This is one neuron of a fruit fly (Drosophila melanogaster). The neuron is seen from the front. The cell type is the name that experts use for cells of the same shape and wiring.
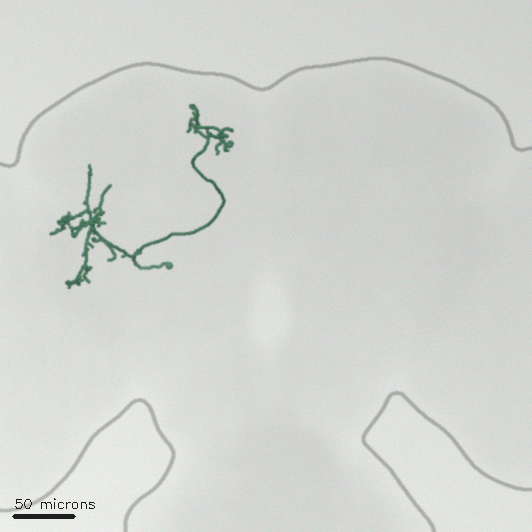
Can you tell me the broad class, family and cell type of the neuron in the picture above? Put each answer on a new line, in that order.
central-brain intrinsic neuron
hemilineage VLPl&p1_posterior
SMP571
